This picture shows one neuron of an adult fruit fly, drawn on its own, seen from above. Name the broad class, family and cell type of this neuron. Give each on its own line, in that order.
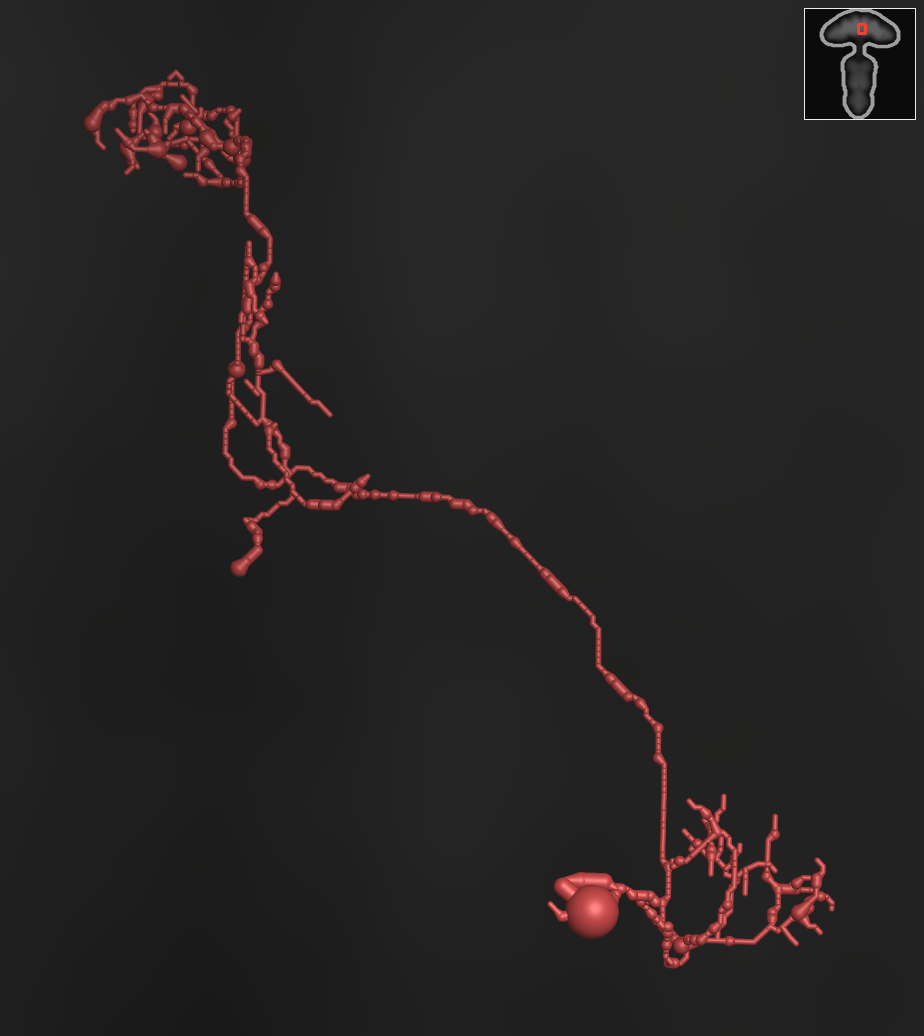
central-brain intrinsic neuron
class CX
PFNa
